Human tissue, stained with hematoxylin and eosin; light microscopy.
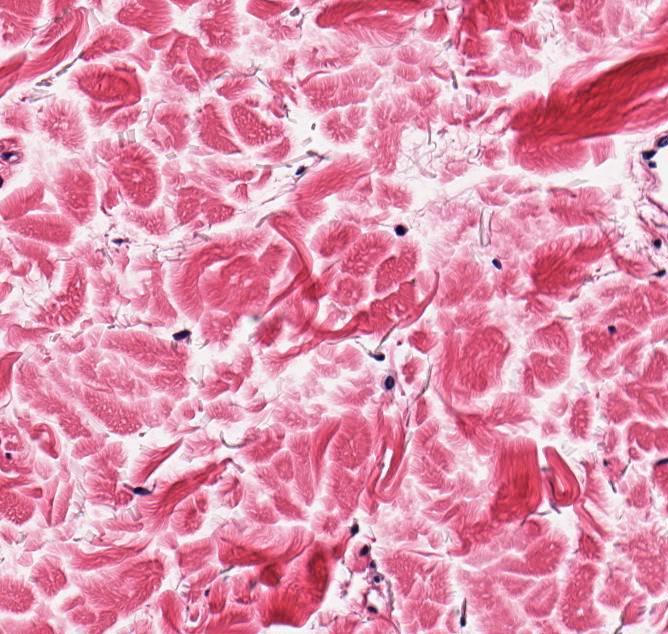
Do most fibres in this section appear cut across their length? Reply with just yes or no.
Yes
